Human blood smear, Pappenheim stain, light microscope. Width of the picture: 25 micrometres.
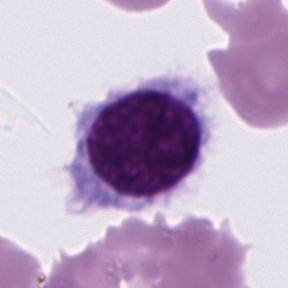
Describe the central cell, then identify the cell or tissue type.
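Fine hair-like projections around the edge give the cell border a ragged appearance. The cytoplasm is pale blue, with neither granules nor vacuoles visible. This is a hairy cell.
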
